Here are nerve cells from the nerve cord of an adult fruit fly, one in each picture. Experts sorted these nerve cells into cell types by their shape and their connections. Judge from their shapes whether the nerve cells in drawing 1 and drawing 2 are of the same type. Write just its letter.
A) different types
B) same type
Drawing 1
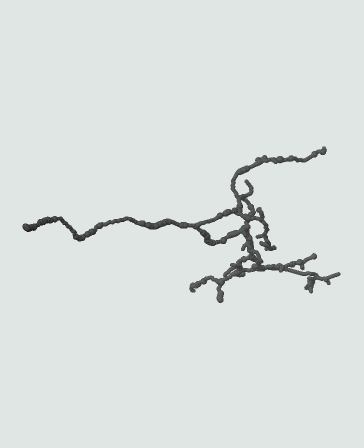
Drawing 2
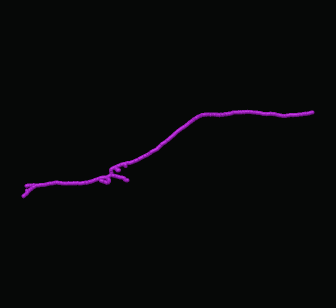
A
